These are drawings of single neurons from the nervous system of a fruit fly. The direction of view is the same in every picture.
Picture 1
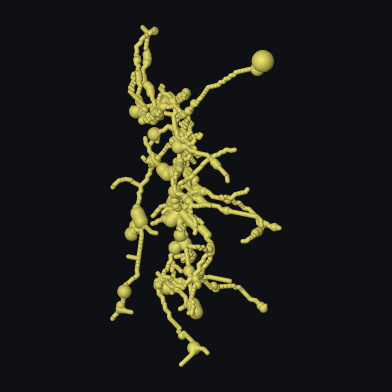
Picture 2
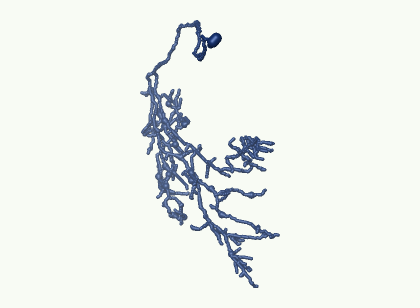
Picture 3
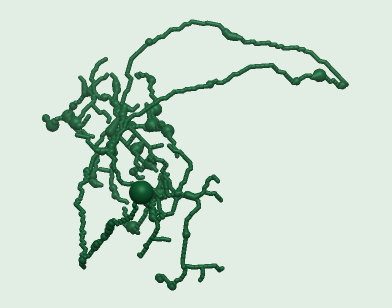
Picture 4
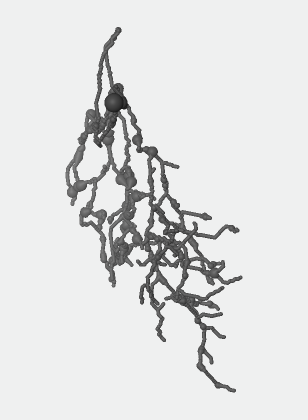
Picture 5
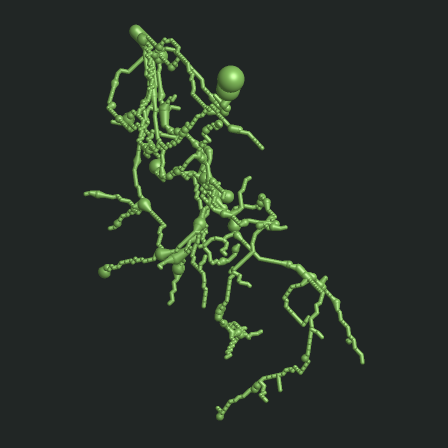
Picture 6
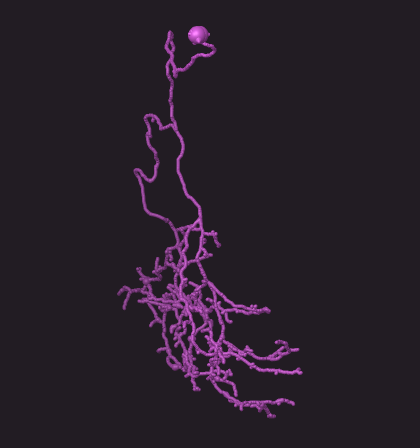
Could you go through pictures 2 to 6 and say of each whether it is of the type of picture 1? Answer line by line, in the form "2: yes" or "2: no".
2: yes
3: yes
4: yes
5: yes
6: yes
